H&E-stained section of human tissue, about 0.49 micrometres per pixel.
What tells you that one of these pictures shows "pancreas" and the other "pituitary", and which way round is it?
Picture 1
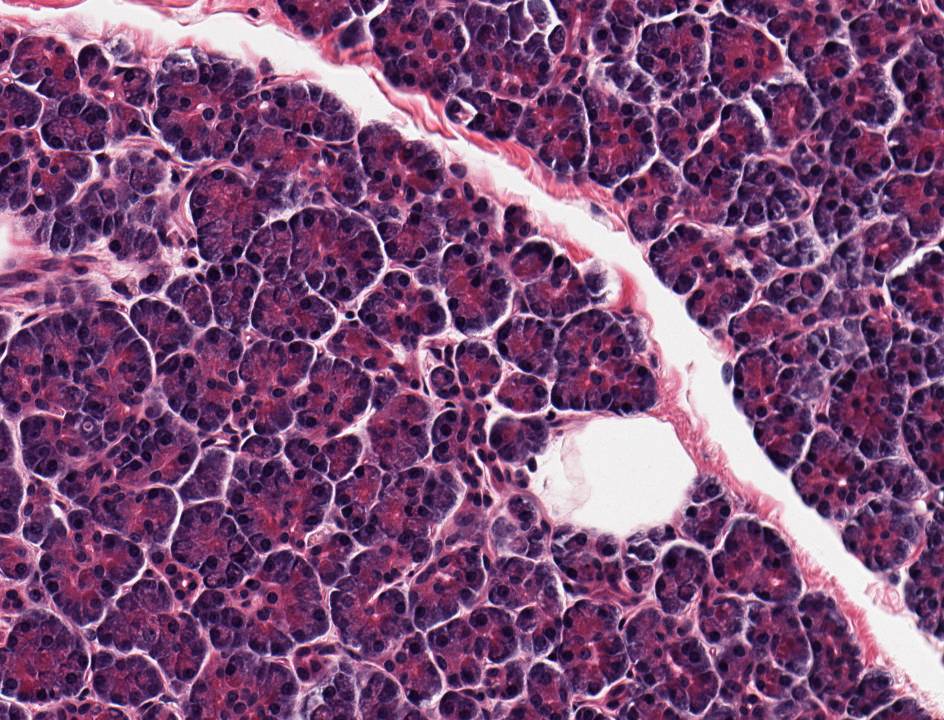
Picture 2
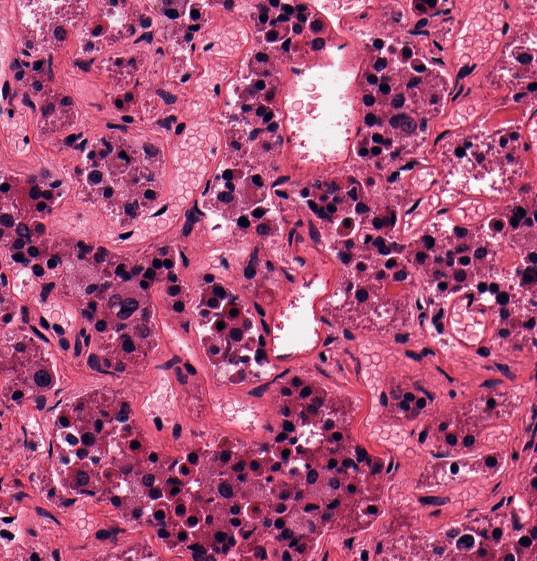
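That first one's pancreas, the second pituitary. The pancreas is nearly all closely packed, rounded acini of glandular cells, with round dark nuclei toward each cell's base. Cytoplasm goes pink toward the centre of an acinus and purple toward its outer edge, and the central lumina are tiny and hard to see. In the pituitary, the cells sit in nests throughout, split up by thin pink fibrous septa carrying elongated dark spindle-shaped nuclei along their length. Cells packed in the nests have granular pink-purple cytoplasm, and there are no large single-vacuole fat cells.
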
